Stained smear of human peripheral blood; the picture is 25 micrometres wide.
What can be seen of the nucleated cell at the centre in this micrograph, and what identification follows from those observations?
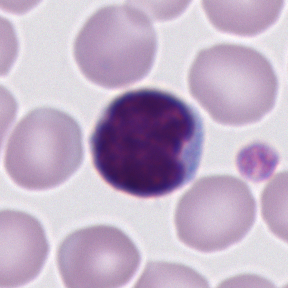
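Notice how round and smooth the outline is. On the nucleus, find the small notch on its right side; no nucleoli are visible. The cytoplasm is pale blue. This is a typical lymphocyte.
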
